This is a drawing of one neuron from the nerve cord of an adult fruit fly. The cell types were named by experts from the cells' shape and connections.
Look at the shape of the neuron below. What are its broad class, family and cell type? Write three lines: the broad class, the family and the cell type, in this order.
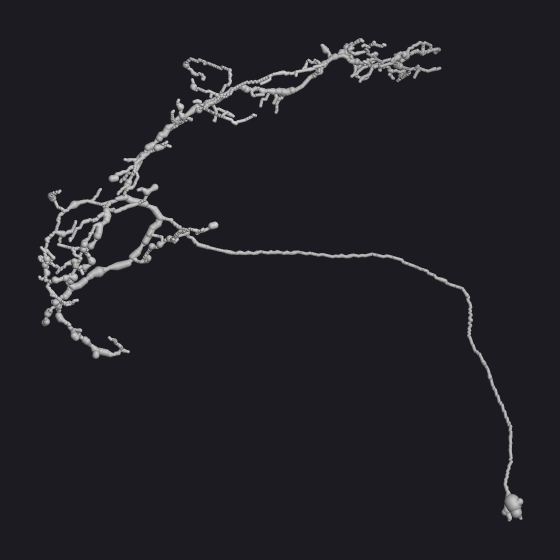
nerve-cord intrinsic neuron
hemilineage 06B
IN06B079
